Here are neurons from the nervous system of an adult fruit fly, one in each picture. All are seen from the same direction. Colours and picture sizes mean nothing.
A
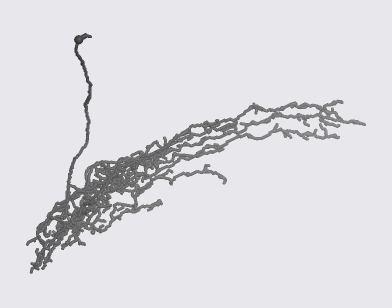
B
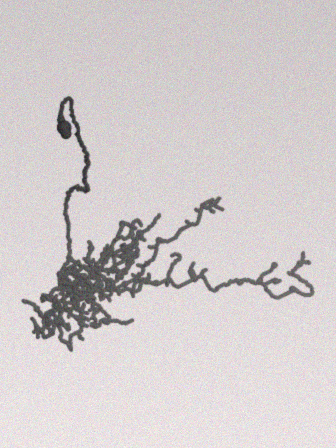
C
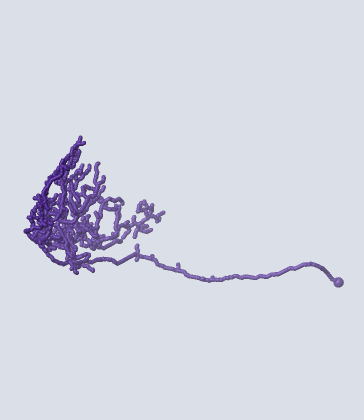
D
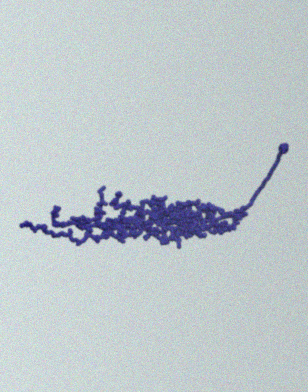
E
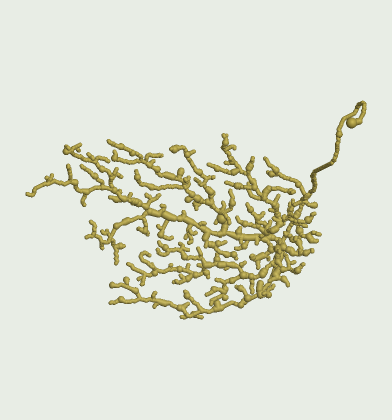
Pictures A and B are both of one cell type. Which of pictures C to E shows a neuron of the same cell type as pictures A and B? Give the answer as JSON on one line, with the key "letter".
{"letter": "D"}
